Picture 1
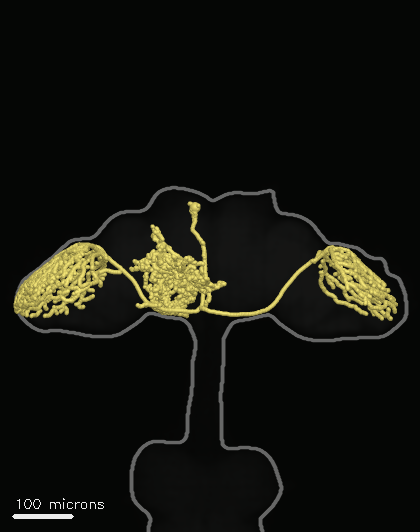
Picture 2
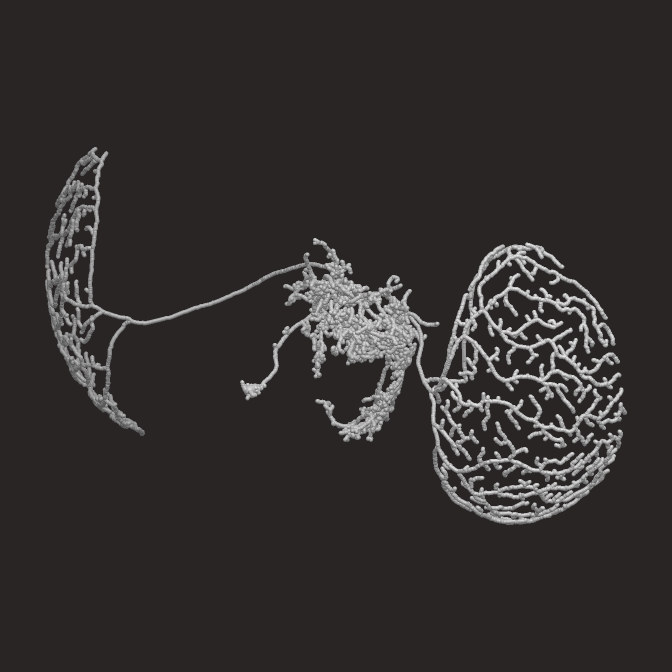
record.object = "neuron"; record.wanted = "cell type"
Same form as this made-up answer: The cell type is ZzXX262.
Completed: The cell type is MeVCMe1.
